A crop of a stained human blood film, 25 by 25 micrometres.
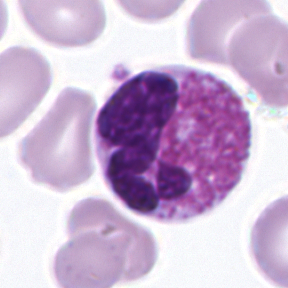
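Eosinophil, the central cell of this stained blood smear. Taking the outline first: round and smooth, about 14 micrometres across. Then the chromatin, dark purple and densely clumped. The cytoplasm is packed with coarse reddish-pink granules, and this granular part takes up roughly the right half of the cell.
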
